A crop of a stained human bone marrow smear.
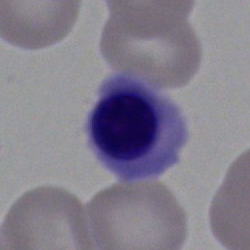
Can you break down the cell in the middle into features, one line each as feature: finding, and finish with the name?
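Chromatin: dense, dark purple, almost uniformly condensed
Nucleus: sits toward the left
Cytoplasm: wider band on the right, no visible granules
Outline: irregular, small bumps along the lower right edge
Name: erythroblast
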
